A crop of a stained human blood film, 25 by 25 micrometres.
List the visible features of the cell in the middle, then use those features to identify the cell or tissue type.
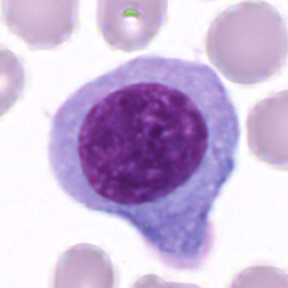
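A round nucleus with a smooth contour and no indentation lies within a plentiful rim of cytoplasm that surrounds it on all sides. This cytoplasm shows no distinct granules and no vacuoles. The cell in the middle is a plasma cell.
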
